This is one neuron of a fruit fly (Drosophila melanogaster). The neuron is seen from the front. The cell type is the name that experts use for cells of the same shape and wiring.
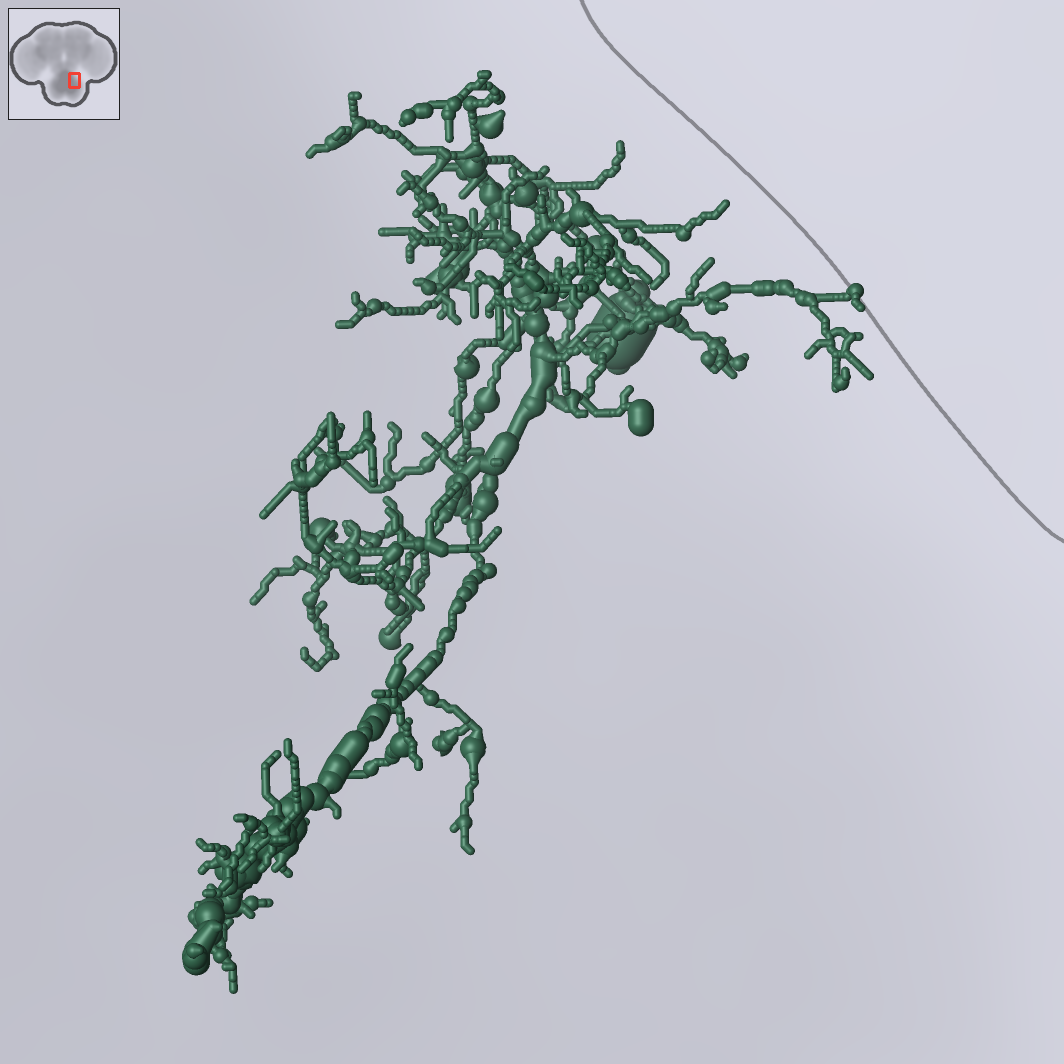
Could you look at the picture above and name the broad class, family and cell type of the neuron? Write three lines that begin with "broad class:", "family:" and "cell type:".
broad class: nerve-cord intrinsic neuron
family: hemilineage 19A
cell type: IN19A084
